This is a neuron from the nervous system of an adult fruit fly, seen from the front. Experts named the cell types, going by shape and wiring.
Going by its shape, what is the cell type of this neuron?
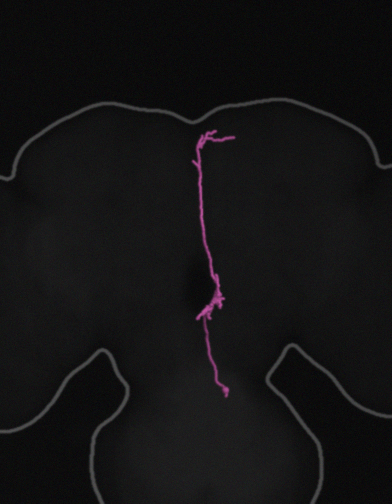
PRW025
